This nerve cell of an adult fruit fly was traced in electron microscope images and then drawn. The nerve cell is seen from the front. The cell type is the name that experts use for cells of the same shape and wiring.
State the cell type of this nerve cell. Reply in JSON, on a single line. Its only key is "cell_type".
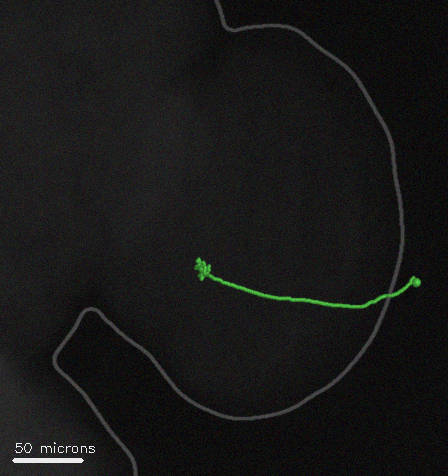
{"cell_type": "L5"}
